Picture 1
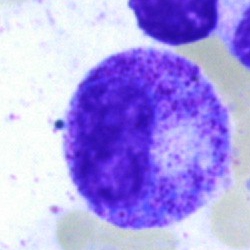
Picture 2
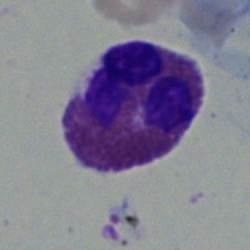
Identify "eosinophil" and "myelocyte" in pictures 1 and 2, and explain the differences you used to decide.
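The first picture shows a myelocyte, and the second an eosinophil. Both cells carry reddish-purple granules, so let's look at what surrounds them. In the myelocyte, the cytoplasm between the granules is bluish, and just right of the nucleus there is a pale, lightly granulated area. Its nucleus sits off-centre towards the left, and granules lie over its surface as well.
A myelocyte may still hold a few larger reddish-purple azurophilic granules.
In the eosinophil, the granules fill the cytoplasm.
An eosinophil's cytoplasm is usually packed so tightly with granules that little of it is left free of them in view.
The outlines differ a little too: the myelocyte is round with a smooth border, while the eosinophil is rounded to oval and smooth. Below the eosinophil lies a small cluster of purple fragments that does not touch it.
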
